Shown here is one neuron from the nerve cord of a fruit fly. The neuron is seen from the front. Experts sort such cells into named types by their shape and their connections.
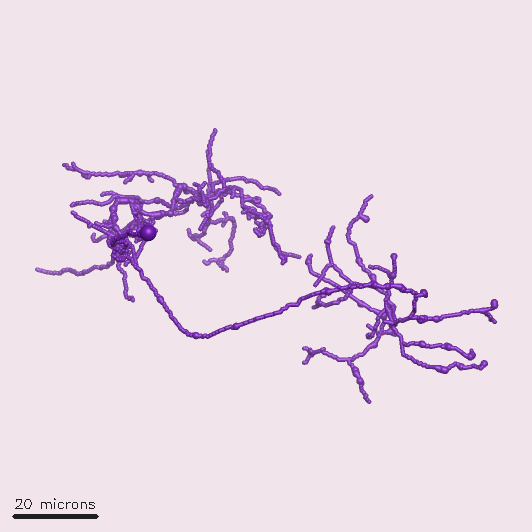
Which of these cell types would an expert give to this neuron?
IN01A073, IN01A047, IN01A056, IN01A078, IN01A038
IN01A078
